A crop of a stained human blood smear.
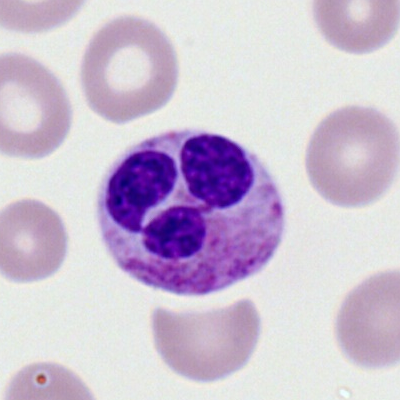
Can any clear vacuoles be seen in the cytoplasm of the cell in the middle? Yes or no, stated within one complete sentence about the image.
No, clear vacuoles are not present; its cytoplasm shows no vacuoles.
